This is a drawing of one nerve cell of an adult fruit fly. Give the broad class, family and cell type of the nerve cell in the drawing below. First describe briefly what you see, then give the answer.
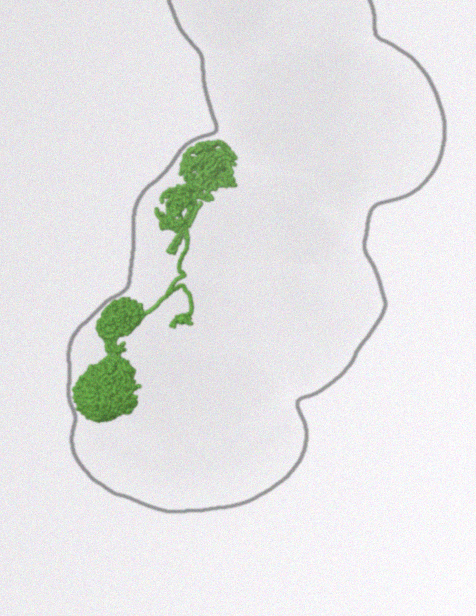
As drawn here it is taller than it is wide. It is a central-brain intrinsic neuron. The family is LHPV. It is of cell type LHPV12a1.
